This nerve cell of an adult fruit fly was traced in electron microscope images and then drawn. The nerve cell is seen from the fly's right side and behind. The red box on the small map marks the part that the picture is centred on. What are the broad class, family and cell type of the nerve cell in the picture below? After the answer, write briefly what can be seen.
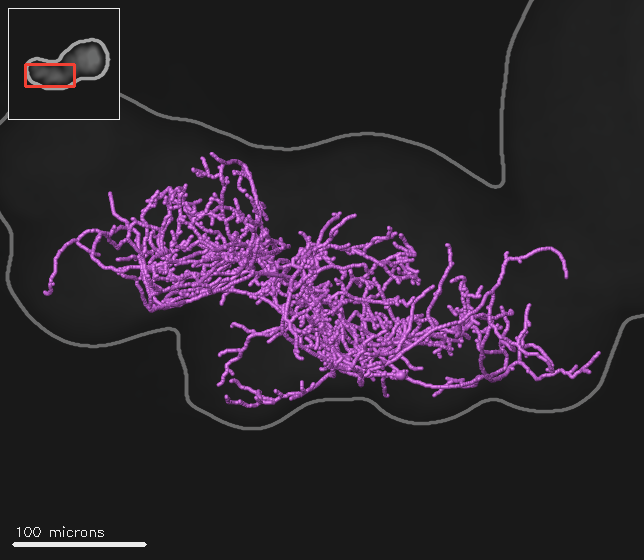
It is a nerve-cord intrinsic neuron. Its family is hemilineage 00A. The cell type is IN00A002. By the scale bar it is about 450 microns wide in this view. The picture shows dozens of branch ends.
